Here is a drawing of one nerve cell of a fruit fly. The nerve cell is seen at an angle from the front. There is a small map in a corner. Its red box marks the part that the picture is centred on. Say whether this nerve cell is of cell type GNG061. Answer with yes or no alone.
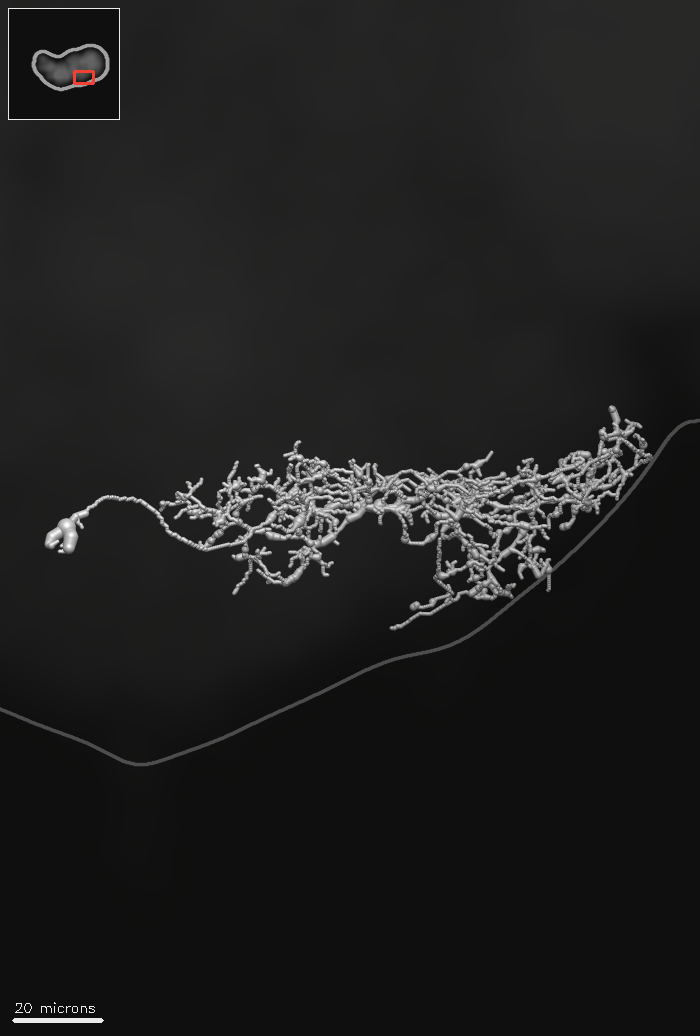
yes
